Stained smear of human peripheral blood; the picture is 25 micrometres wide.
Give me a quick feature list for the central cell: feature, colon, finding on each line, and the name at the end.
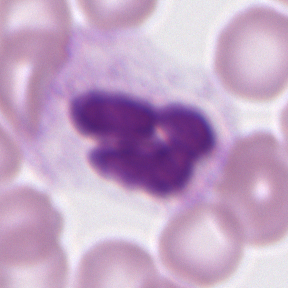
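Chromatin: dense and clumped, a deep purple
Nucleoli: none to be seen
Granules: fine, faint lilac ones in the cytoplasm
Vacuoles: you won't find any
So: segmented neutrophil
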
